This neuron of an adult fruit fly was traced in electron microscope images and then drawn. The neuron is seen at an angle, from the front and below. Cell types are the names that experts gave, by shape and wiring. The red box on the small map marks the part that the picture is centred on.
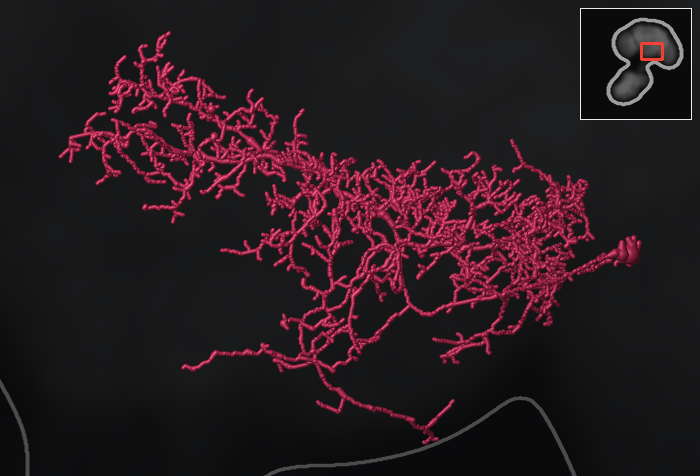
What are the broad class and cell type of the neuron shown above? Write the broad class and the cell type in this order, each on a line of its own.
central-brain intrinsic neuron
GNG025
